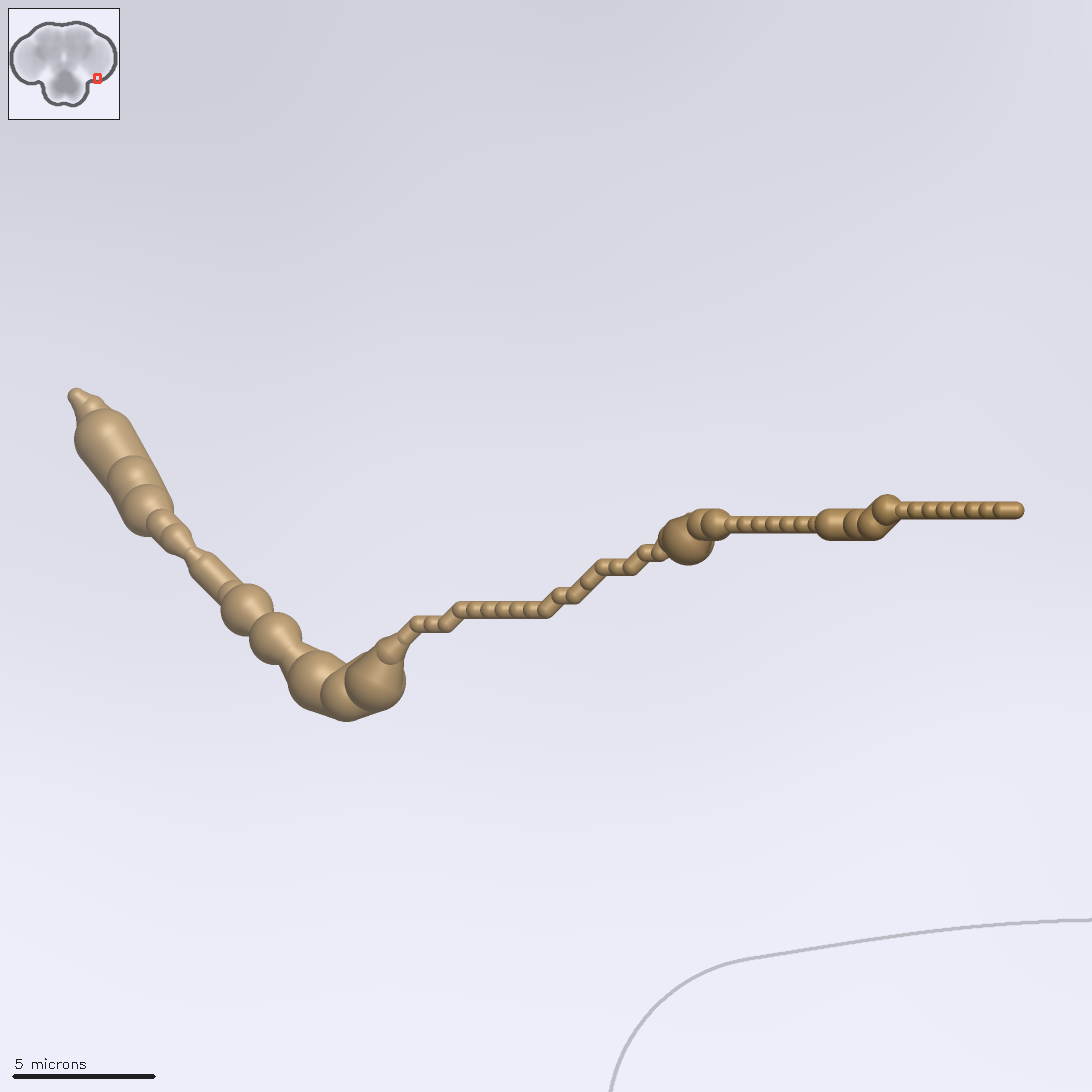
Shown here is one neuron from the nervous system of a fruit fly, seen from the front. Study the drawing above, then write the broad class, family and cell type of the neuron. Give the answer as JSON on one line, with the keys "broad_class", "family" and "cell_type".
{"broad_class": "photoreceptor or other optic-lobe sensory neuron", "family": "class visual", "cell_type": "R8y"}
